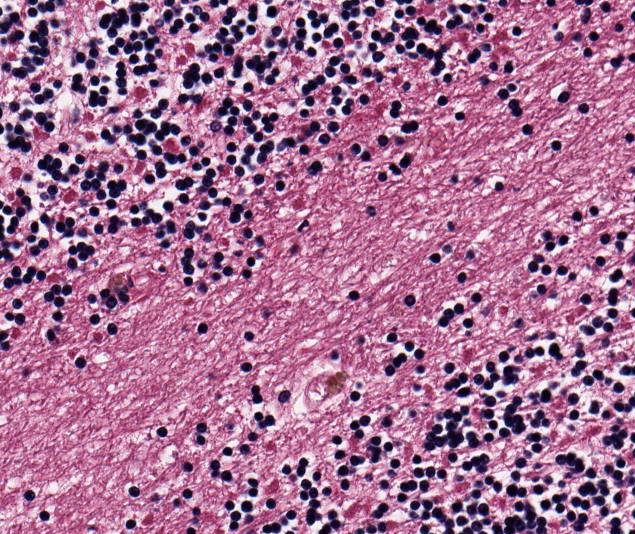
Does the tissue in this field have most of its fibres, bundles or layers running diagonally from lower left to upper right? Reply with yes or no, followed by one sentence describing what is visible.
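Yes. The pink fibrillary band runs diagonally from the lower left to the upper right of the field.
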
